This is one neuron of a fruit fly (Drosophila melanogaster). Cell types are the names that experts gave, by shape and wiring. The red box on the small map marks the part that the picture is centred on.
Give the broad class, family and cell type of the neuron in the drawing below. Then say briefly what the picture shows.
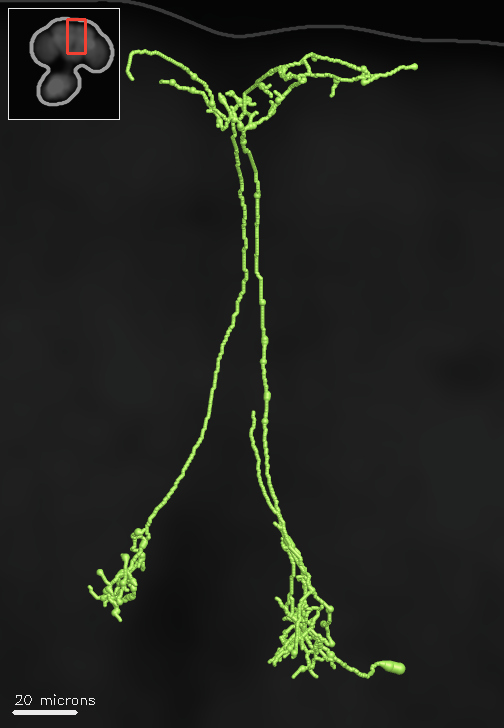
This is a central-brain intrinsic neuron. The family is hemilineage FLAa3. Its cell type is SMP740. The cell body is at the lower right of the picture. From top to bottom in the picture it spans about 200 microns. Dozens of branch ends can be seen.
